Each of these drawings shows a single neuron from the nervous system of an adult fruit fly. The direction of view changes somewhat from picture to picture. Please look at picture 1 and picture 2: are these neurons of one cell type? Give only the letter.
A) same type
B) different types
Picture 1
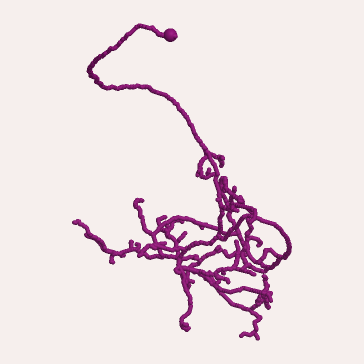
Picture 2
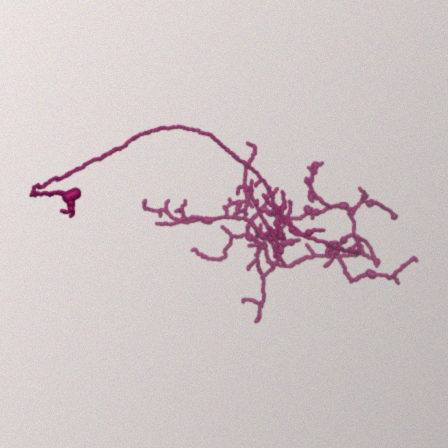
A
